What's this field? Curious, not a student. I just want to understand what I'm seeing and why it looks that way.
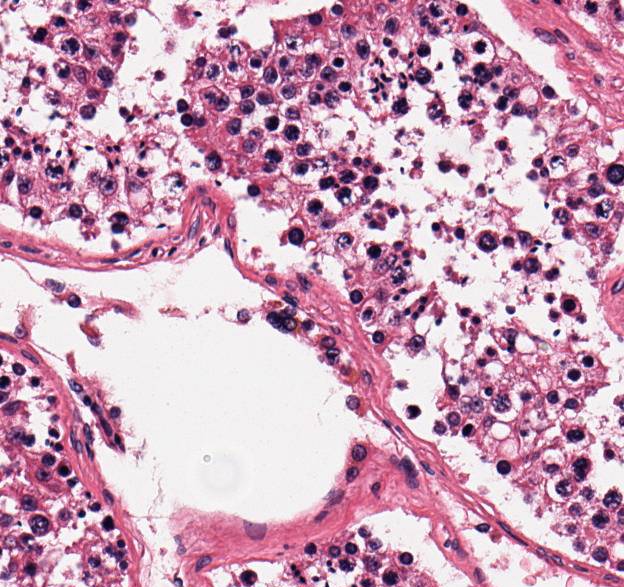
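That's seminiferous tubule, mostly. Rounded compartments densely packed with round cells fill most of the field, split by thin pink fibrous bands with spindle-shaped nuclei.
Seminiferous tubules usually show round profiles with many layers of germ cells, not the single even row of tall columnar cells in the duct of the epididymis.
Small, intensely dark round nuclei sit among larger cells, especially in the upper half, and the cells hang loosely, with clear gaps.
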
